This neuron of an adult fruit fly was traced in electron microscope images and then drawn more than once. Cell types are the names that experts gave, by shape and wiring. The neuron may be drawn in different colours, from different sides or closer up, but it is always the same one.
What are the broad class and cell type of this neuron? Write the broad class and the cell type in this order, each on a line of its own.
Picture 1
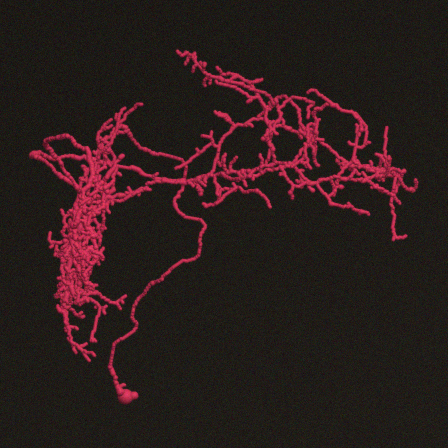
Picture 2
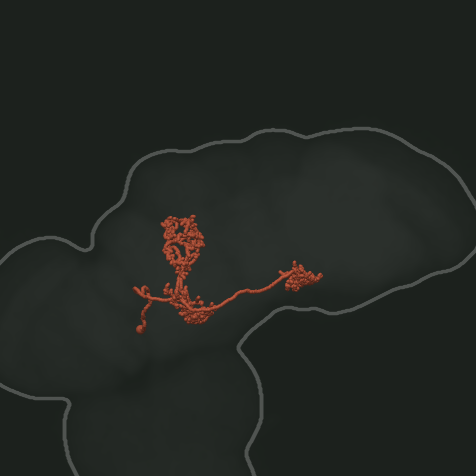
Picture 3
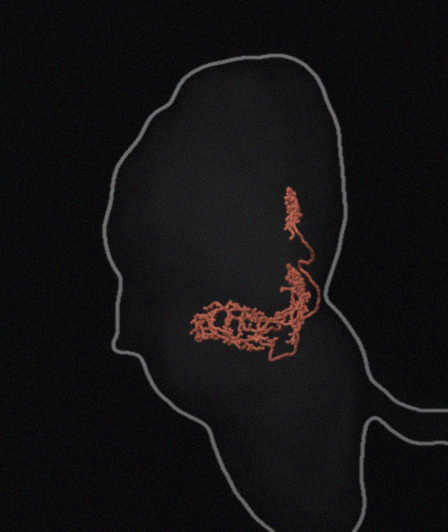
central-brain intrinsic neuron
PS171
